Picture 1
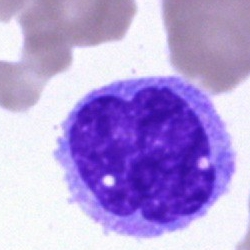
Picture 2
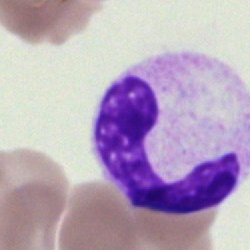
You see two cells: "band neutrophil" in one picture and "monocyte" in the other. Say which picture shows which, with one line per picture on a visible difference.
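Picture 1: monocyte. No distinct granules are seen in the cytoplasm.
Picture 2: band neutrophil. Fine pink-violet granules are scattered through the cytoplasm.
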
